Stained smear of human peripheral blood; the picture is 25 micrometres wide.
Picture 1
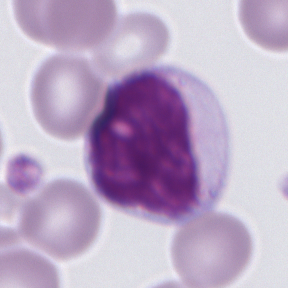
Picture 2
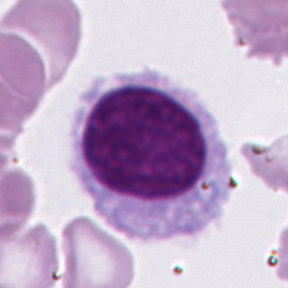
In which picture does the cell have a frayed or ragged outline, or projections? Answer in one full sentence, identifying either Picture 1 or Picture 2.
In Picture 2, the edge of the cell is rough, not smooth.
